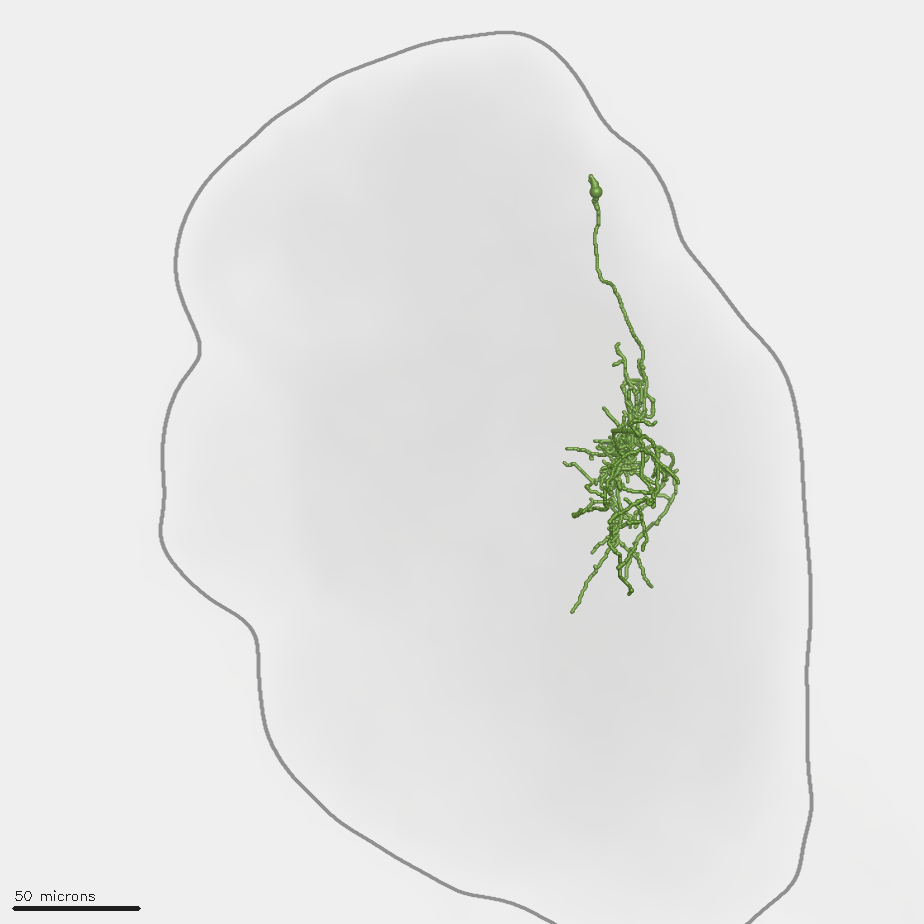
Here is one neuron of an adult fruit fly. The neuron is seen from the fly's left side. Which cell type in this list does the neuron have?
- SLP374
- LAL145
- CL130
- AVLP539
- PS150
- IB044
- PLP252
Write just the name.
IB044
